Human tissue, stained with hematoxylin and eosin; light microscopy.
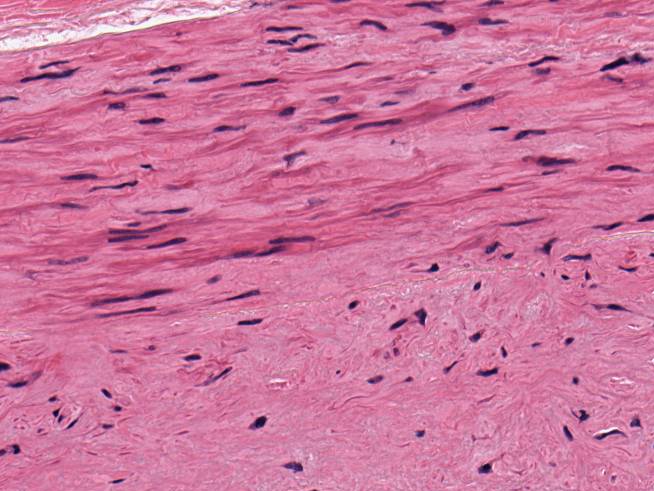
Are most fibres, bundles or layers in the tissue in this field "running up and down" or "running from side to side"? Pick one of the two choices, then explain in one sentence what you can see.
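Running from side to side. In the upper two-thirds of the field the collagen fibres run in parallel wavy bundles roughly horizontally across the field.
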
